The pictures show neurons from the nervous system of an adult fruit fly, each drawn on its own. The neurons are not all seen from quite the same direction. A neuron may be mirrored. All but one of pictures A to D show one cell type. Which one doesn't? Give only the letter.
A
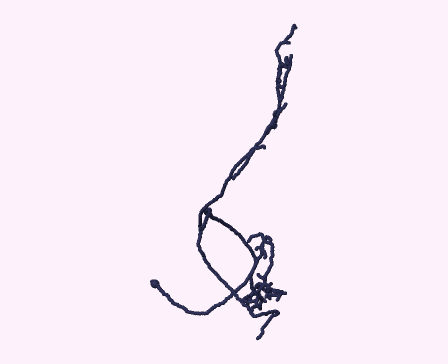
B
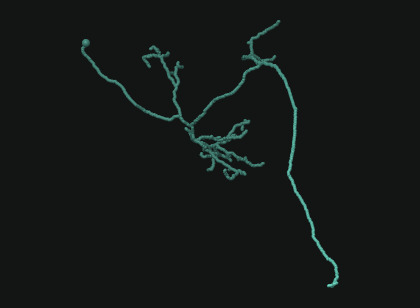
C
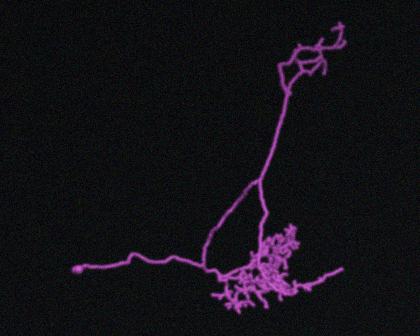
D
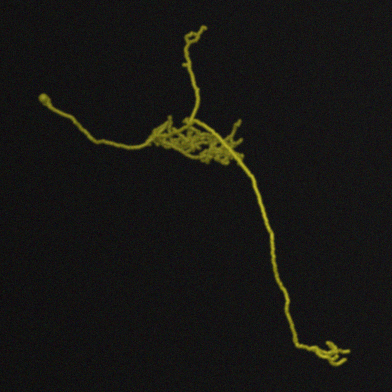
A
